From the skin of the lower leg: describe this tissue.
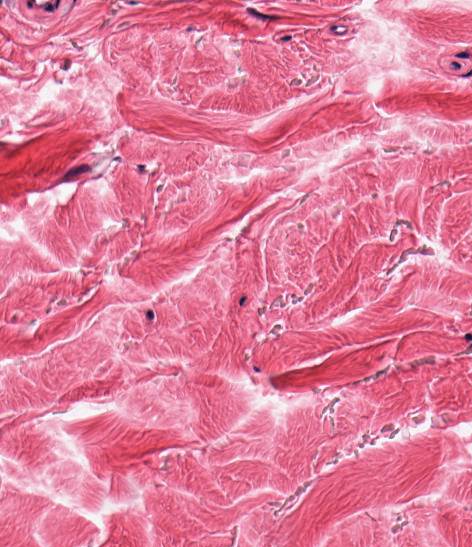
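Across the whole field, thick eosinophilic collagen bundles run in many different directions. The bundles show a fine, wavy, fibrillar texture. Nuclei are sparse and widely scattered among them. The few fibroblast nuclei present are small, dark and thin, and lie along the edges of the bundles.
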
